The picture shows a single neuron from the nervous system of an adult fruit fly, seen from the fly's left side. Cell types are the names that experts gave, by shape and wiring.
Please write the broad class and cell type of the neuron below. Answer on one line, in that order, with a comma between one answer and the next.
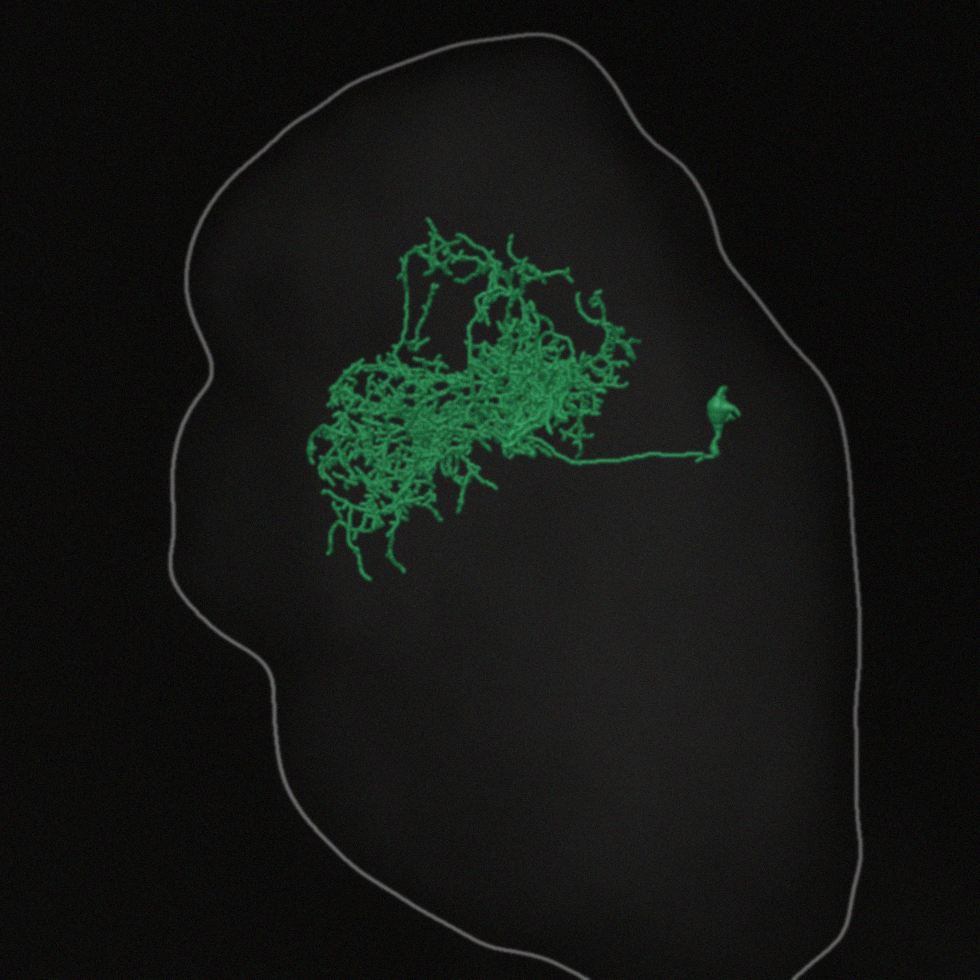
central-brain intrinsic neuron, AVLP498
